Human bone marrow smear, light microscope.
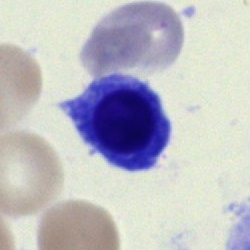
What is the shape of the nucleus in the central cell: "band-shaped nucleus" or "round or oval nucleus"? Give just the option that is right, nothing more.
Round or oval nucleus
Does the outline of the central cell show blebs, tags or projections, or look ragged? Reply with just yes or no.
Yes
